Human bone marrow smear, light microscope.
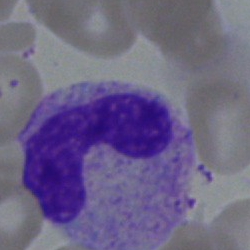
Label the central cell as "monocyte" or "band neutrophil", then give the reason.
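Here we have a band neutrophil. Pale lilac cytoplasm, a moderate amount of it, fills the hollow of the nuclear curve.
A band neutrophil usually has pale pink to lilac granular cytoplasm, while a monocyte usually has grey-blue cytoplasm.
The nucleus curves along the left and upper sides, its concave side toward the lower right, and shows no nucleoli.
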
